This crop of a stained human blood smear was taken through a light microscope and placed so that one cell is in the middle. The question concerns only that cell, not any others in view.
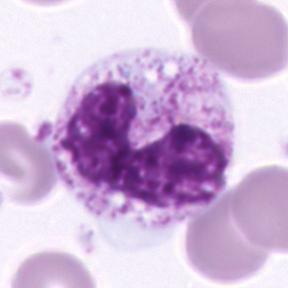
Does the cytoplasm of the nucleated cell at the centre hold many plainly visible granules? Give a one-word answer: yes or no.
Yes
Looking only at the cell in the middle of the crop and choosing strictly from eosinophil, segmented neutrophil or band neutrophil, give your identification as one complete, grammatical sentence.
Among the cells in view, the one in the middle is a band neutrophil.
